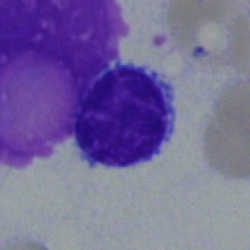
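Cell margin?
Many small fine bumps or projections all around.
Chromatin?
Dense, dark blue-purple, with a few paler streaks.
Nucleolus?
None seen.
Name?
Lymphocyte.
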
